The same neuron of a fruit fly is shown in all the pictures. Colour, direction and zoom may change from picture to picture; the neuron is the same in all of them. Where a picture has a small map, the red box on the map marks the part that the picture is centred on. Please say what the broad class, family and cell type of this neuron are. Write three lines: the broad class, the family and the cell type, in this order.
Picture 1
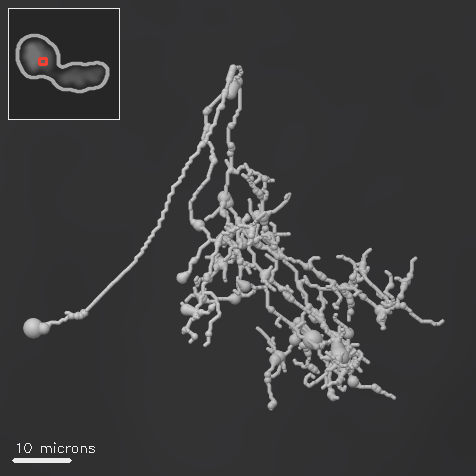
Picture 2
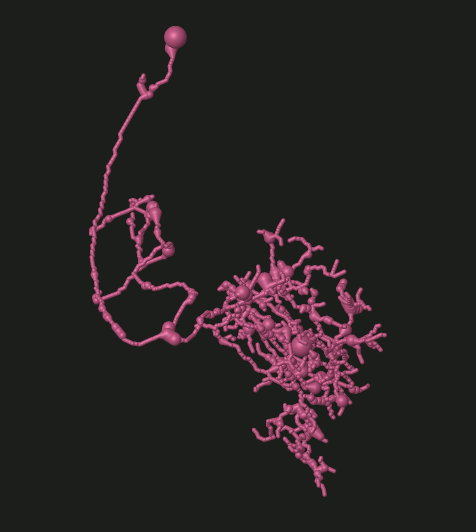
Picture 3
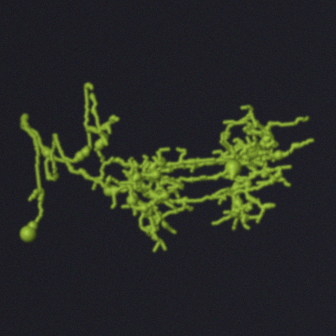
optic-lobe intrinsic neuron
Li
Li23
